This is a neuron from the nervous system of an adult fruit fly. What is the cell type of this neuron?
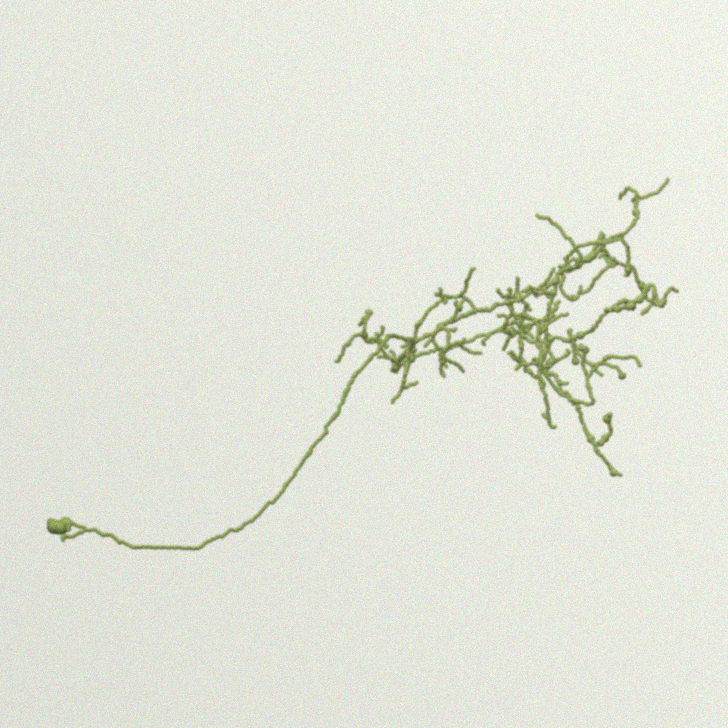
PS023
